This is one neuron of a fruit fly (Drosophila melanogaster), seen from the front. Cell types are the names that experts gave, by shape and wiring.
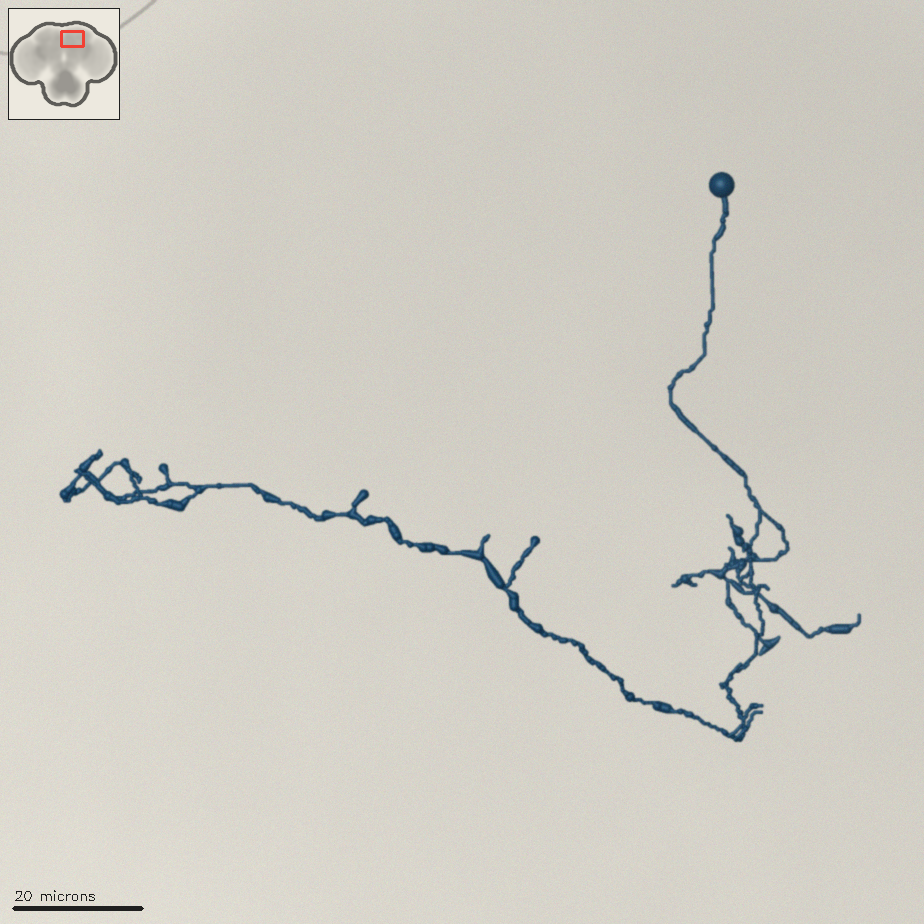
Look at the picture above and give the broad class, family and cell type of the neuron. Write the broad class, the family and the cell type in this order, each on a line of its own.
central-brain intrinsic neuron
class Kenyon Cell
KCg-d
